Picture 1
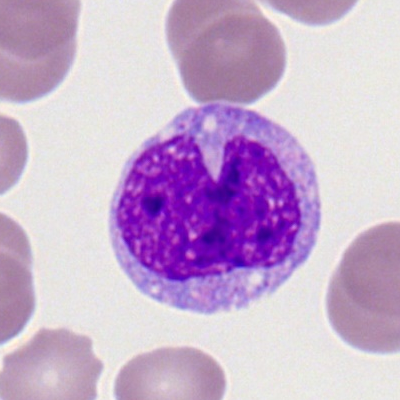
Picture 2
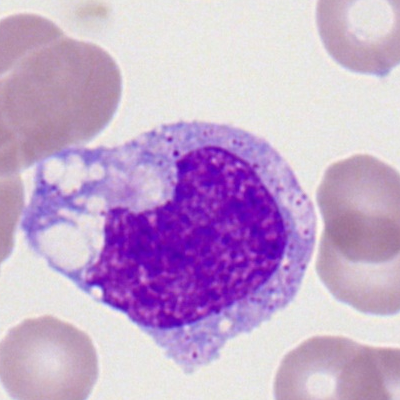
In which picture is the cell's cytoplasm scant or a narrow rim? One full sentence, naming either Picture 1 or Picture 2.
There is only a narrow rim of cytoplasm in the cell in picture 1.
